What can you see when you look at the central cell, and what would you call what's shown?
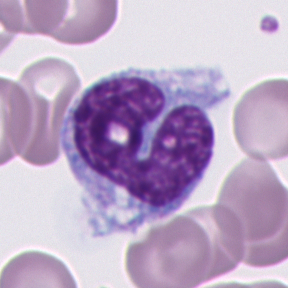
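Starting with the nucleus: it is folded into a horseshoe, the gap between its two limbs opening toward the top. Over it lie two small clear spots, the larger of them in the left limb. Turning to the cytoplasm, it is pale grey-blue and broadest on the lower left side of the nucleus. The cell is a monocyte.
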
